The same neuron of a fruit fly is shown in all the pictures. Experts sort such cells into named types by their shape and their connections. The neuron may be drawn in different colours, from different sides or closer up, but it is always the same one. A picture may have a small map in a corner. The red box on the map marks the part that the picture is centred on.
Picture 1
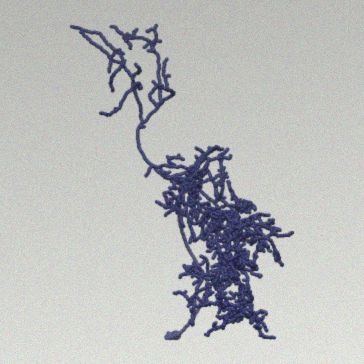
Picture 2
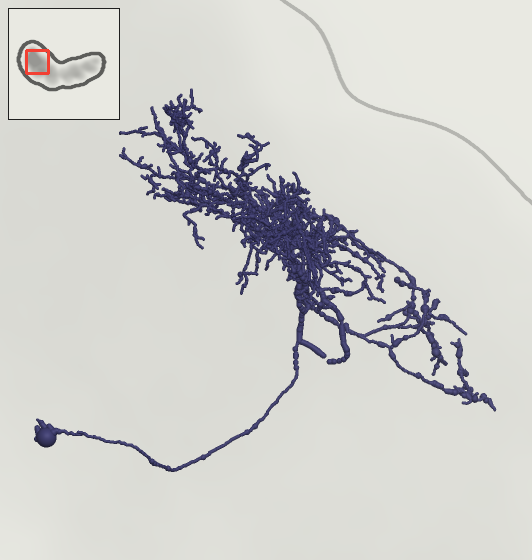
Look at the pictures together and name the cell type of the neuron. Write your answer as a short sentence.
The cell type is IB014.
